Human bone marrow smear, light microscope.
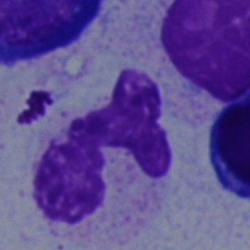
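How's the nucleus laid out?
A big lobe at the lower left, linked by a narrower band to smaller lobes up at the upper right.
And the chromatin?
Purple, mottled with small paler spots, though the picture's a little blurred, so fine detail is soft.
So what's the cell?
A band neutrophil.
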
